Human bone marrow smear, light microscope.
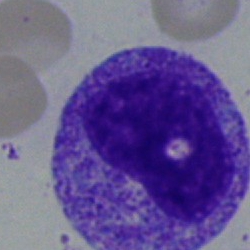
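Myelocyte, round in outline with a smooth edge, from a stained bone marrow smear. Its nuclear chromatin stains a deep, even dark purple, and one small pale spot lies inside the nucleus, right of its centre. Fine purple granules are scattered throughout the cytoplasm.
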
